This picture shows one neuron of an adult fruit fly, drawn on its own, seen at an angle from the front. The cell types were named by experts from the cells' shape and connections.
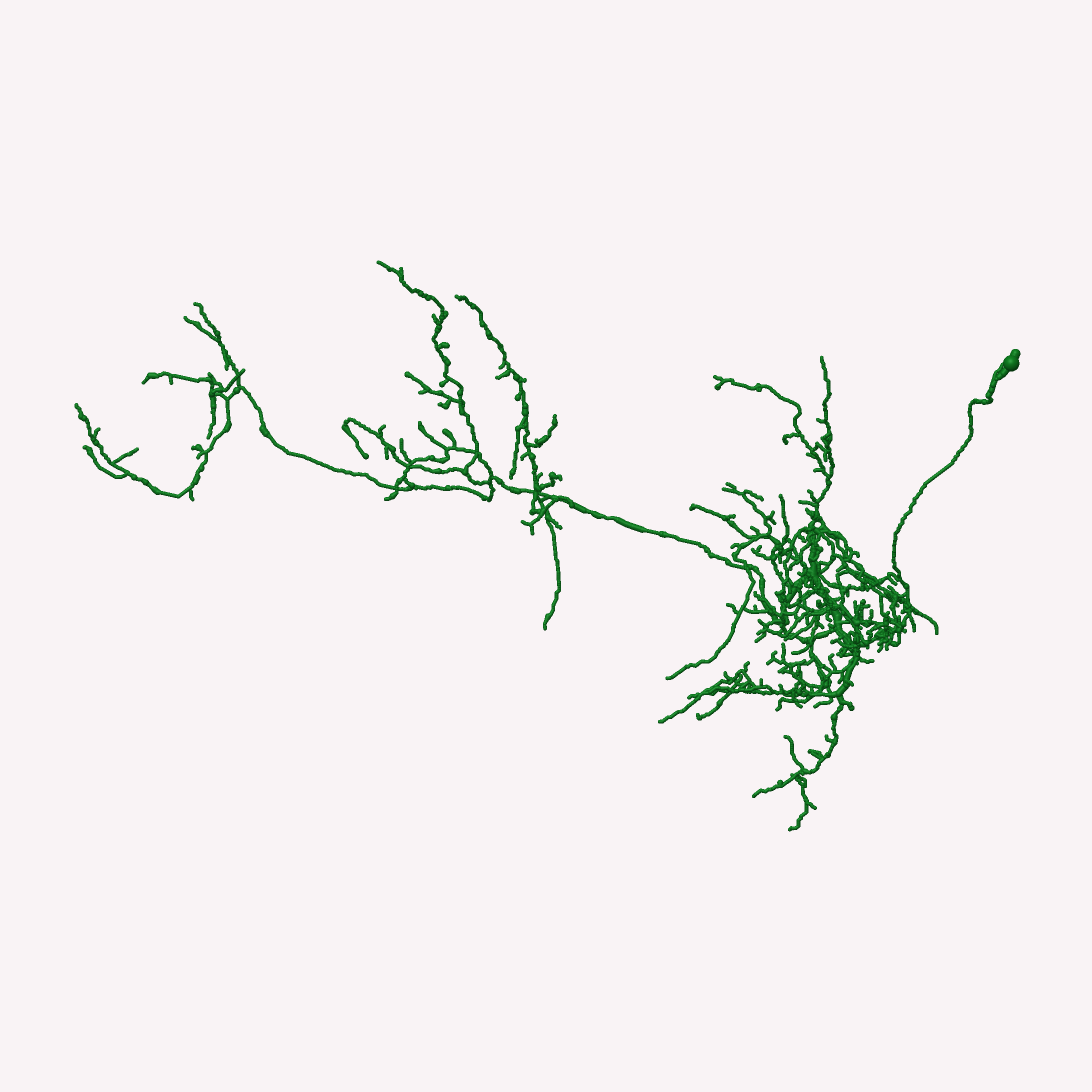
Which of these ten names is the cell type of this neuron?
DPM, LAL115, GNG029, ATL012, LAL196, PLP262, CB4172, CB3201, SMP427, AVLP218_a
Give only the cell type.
PLP262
